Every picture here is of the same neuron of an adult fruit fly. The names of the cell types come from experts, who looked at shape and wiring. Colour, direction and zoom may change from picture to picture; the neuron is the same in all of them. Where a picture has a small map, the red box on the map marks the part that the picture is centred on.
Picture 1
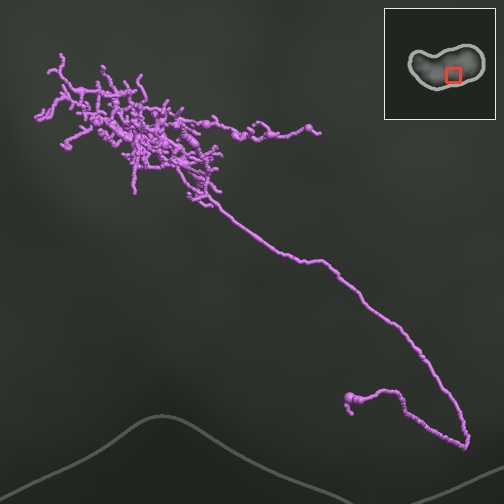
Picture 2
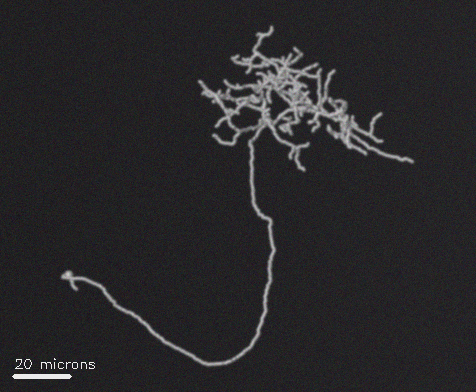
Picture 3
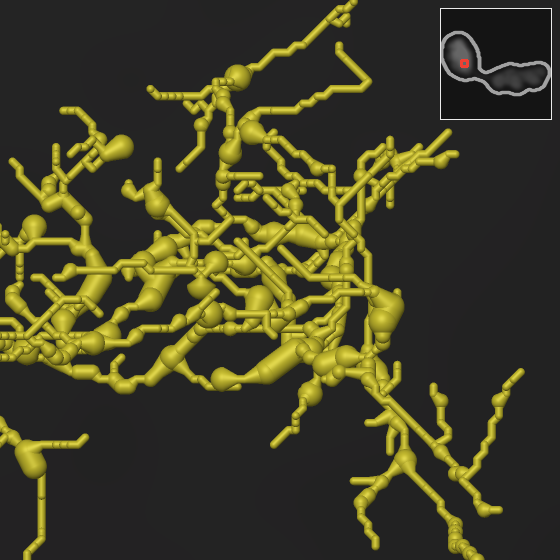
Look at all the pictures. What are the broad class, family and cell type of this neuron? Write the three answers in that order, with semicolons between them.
central-brain intrinsic neuron; hemilineage MD3; GNG634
